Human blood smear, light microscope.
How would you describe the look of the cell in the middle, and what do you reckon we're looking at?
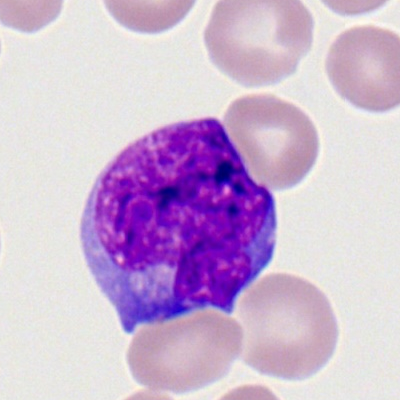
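The nucleus fills most of the cell and is irregular, with a deep cleft running up from its lower edge. Its chromatin is coarse and blotchy, with a few dark clumps near the upper right. The cytoplasm shows no coarse granules. A small pointed tip projects from the cell's lower left corner. This is a myeloblast.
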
